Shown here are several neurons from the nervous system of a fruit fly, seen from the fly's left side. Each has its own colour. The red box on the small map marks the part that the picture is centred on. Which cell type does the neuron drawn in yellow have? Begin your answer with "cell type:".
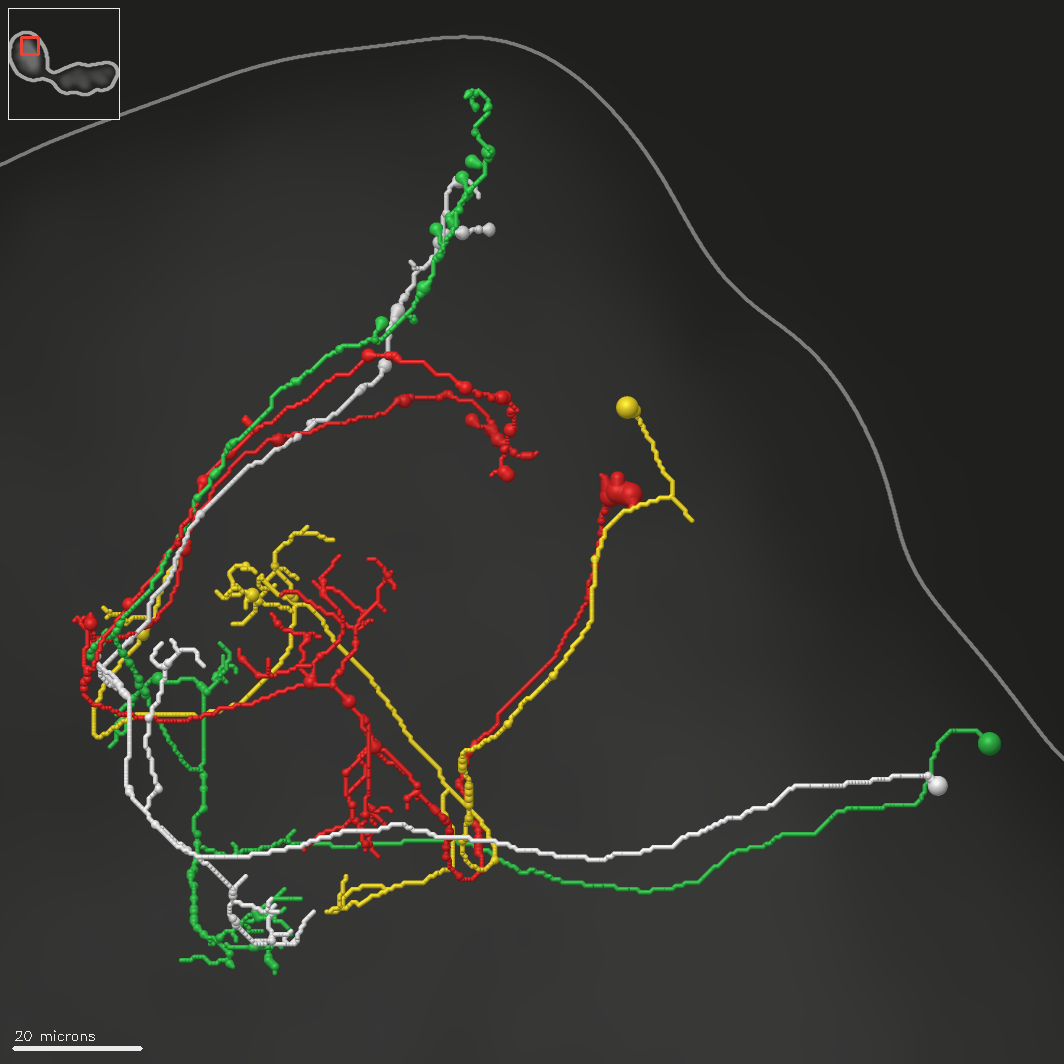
cell type: FS3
